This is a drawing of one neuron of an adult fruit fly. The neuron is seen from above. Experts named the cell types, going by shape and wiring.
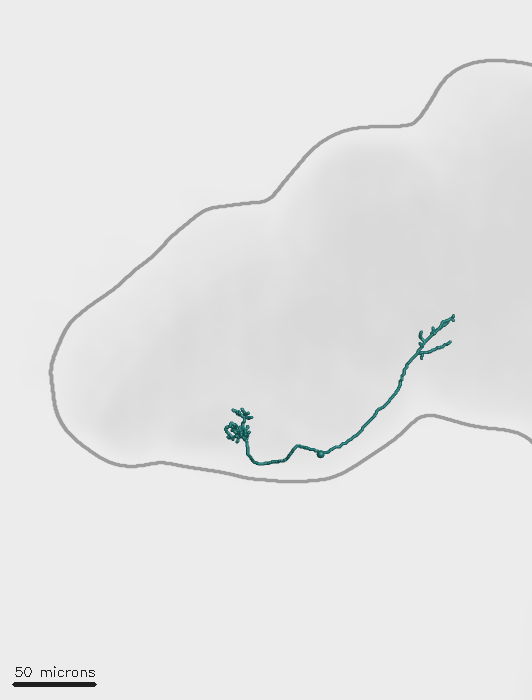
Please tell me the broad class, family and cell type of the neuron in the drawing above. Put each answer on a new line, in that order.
visual projection neuron
LPC
LPC1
